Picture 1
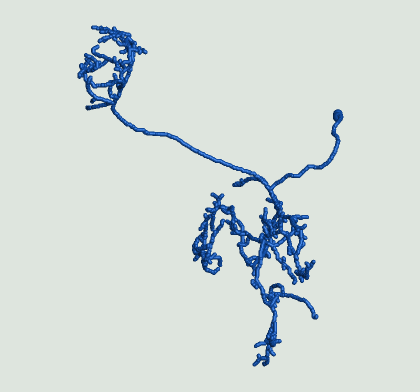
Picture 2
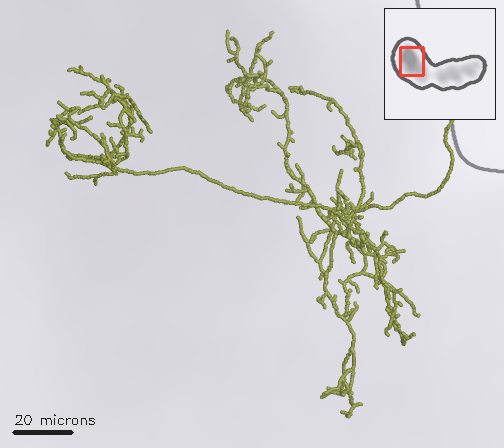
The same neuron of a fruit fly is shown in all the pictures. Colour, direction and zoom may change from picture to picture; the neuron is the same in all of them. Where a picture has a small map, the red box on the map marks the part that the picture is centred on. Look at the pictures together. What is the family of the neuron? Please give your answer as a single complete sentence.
Family-wise, the neuron is hemilineage DL1_ventral.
